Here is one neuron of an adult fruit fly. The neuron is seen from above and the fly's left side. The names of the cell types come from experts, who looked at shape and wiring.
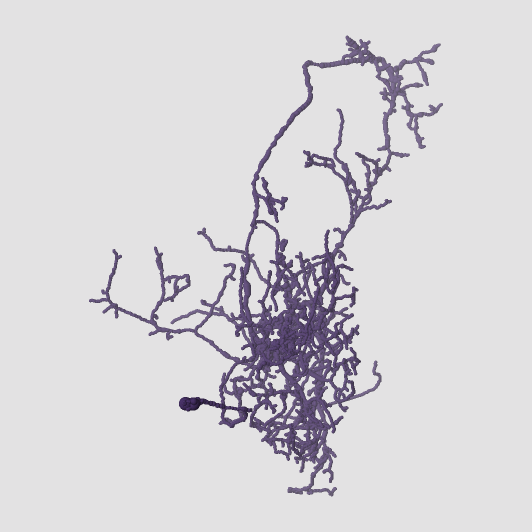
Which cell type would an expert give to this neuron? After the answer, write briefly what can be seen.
Its cell type is PLP092. It is a central-brain intrinsic neuron. As drawn here it is taller than it is wide.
